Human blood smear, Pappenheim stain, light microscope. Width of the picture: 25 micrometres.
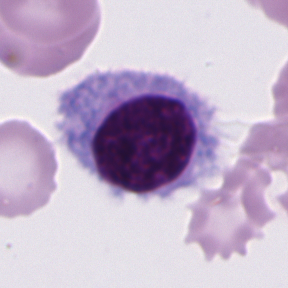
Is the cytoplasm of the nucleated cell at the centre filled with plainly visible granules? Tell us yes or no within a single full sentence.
No, granules are not seen anywhere in its cytoplasm.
